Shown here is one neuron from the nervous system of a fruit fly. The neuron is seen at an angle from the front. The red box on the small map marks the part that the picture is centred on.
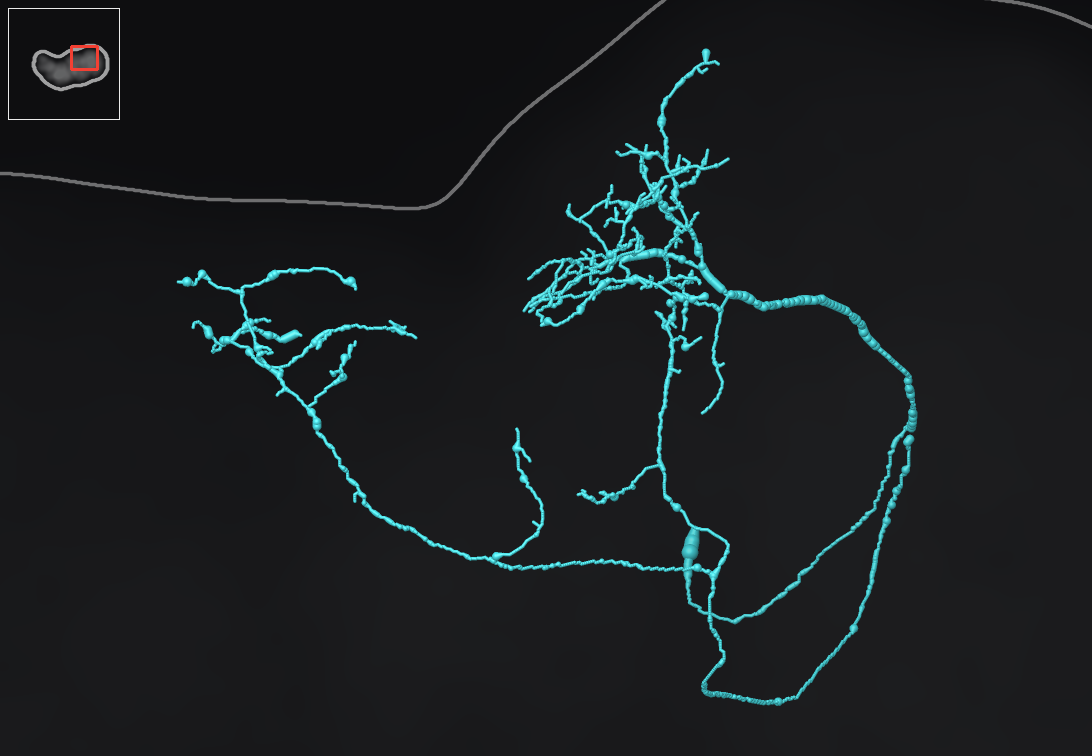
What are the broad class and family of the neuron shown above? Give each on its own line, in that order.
central-brain intrinsic neuron
hemilineage VLPl&p1_posterior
